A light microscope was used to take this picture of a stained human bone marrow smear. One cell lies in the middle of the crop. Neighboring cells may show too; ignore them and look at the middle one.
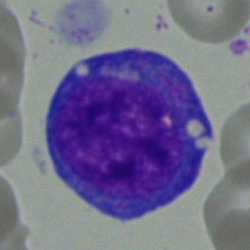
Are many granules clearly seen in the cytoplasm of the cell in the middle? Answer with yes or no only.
No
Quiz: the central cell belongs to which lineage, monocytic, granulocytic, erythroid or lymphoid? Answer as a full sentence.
The granulocytic lineage is the lineage of the cell in the middle.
